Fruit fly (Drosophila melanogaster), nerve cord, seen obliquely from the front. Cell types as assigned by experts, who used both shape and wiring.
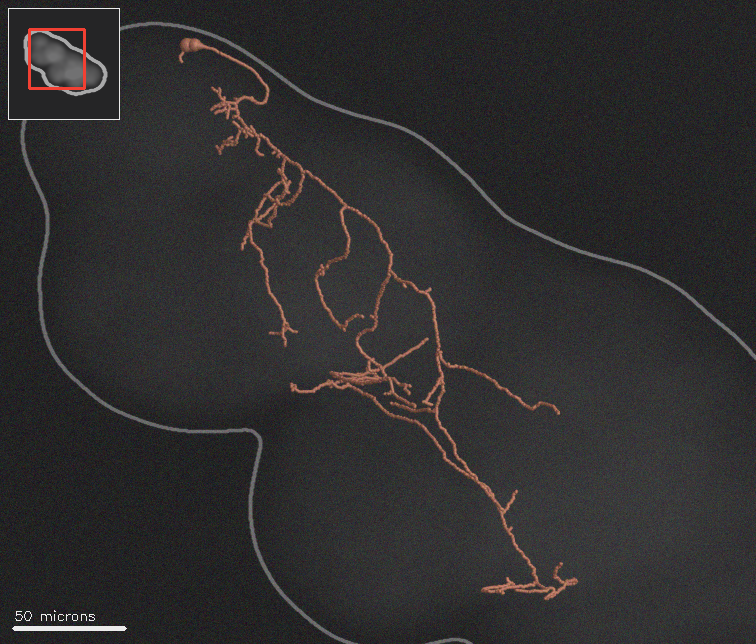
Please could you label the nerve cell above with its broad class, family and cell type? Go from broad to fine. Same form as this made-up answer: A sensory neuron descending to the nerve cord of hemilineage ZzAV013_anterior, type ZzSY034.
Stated: A nerve-cord intrinsic neuron of hemilineage 09A, type IN09A005.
